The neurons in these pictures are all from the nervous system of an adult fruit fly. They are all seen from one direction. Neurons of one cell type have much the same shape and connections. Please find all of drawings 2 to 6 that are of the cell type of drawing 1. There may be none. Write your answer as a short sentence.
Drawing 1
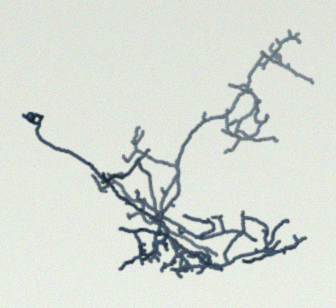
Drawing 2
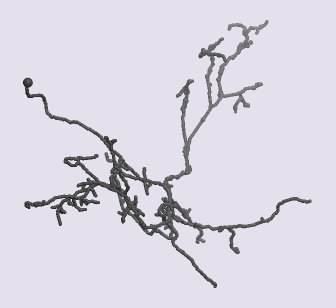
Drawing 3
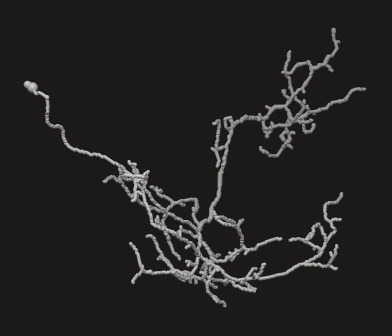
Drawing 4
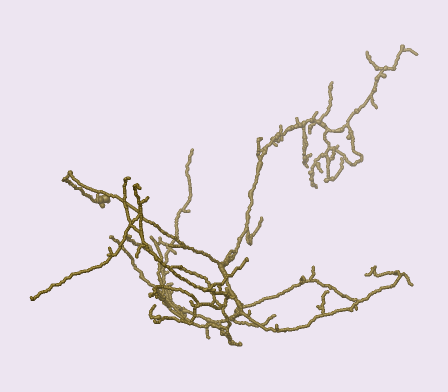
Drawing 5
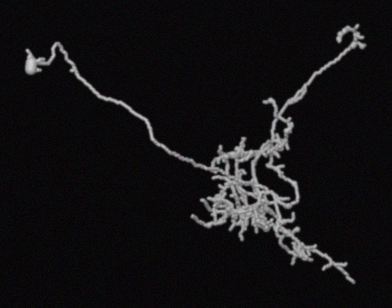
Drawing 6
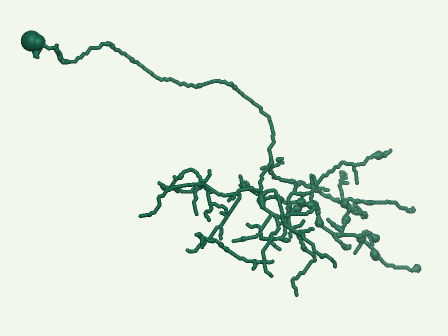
Drawing 2, drawing 3 and drawing 4 are of the same cell type.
